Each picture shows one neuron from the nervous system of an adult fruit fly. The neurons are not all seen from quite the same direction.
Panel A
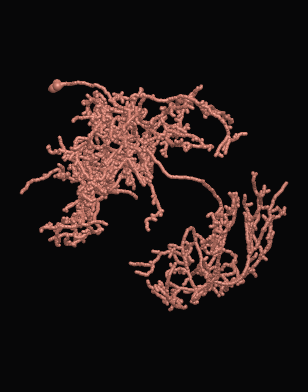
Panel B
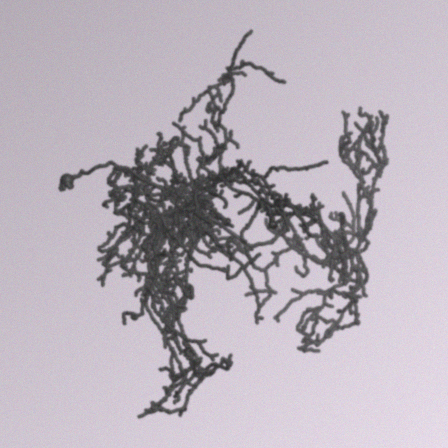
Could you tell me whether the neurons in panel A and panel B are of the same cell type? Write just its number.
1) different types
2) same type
2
